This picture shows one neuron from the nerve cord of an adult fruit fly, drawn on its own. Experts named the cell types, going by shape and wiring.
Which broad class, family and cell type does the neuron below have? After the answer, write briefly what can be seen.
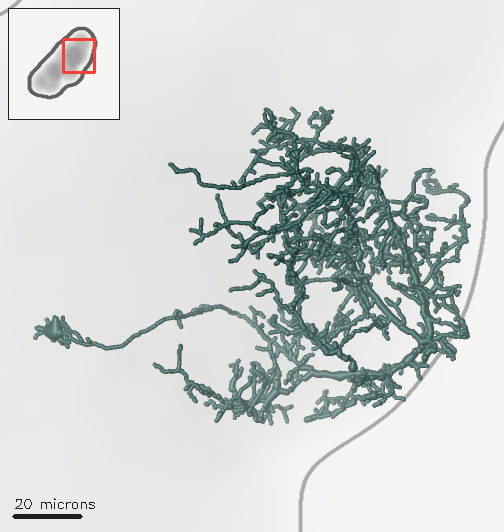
This is a nerve-cord intrinsic neuron. The family is hemilineage 19A. It is of cell type IN19A030. From left to right in the picture it spans about 130 microns. More than a hundred branch ends can be seen.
